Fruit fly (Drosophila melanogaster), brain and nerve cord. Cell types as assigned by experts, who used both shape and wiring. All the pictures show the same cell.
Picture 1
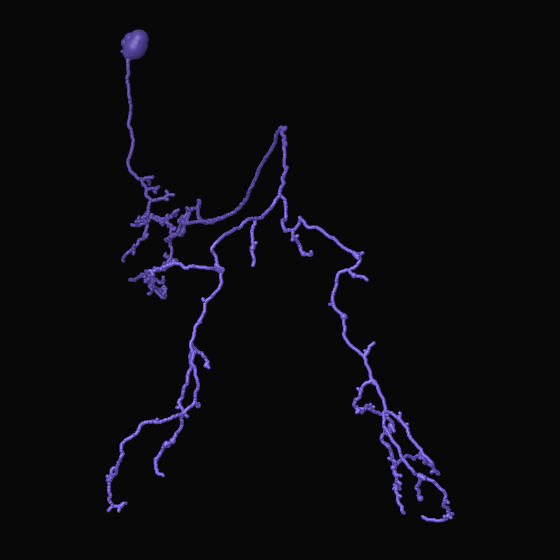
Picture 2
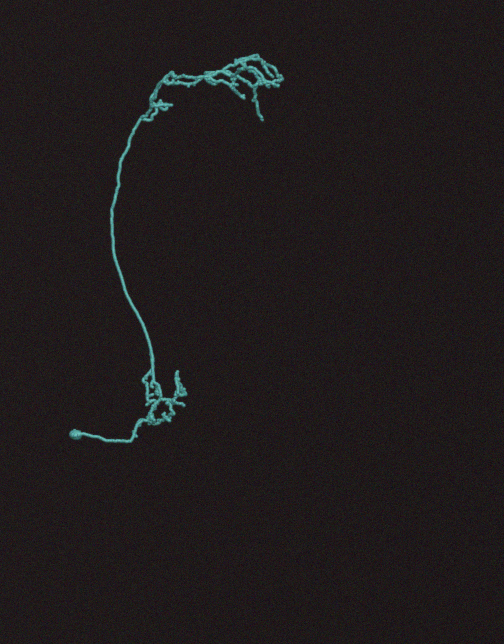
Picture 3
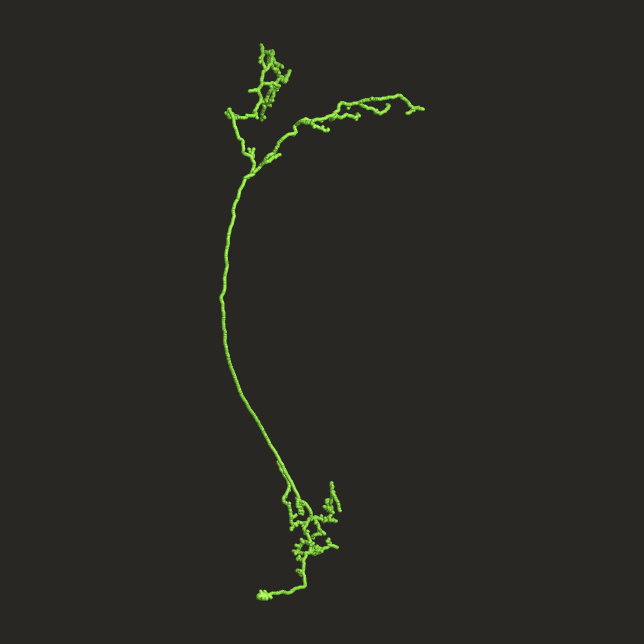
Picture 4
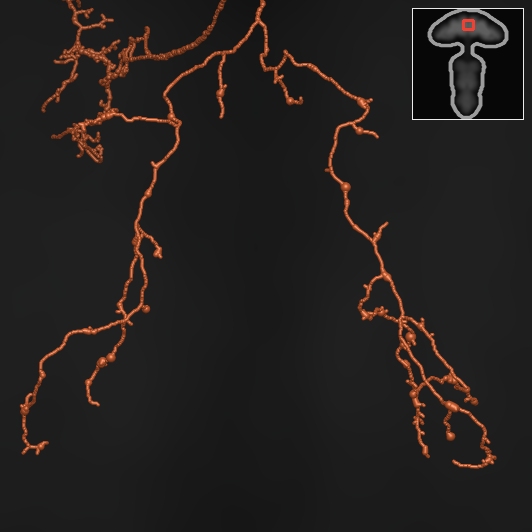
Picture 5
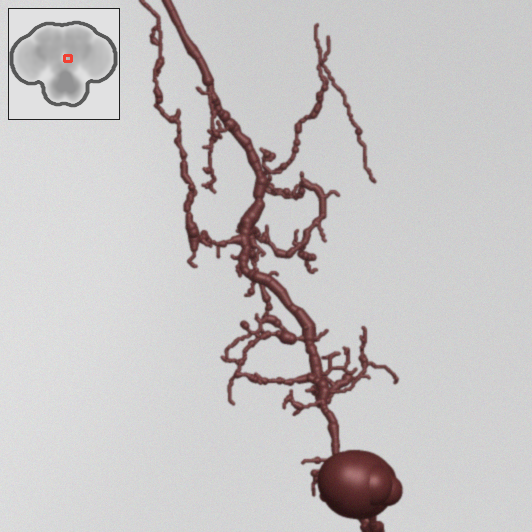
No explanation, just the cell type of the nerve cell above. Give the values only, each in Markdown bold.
**CB1537**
